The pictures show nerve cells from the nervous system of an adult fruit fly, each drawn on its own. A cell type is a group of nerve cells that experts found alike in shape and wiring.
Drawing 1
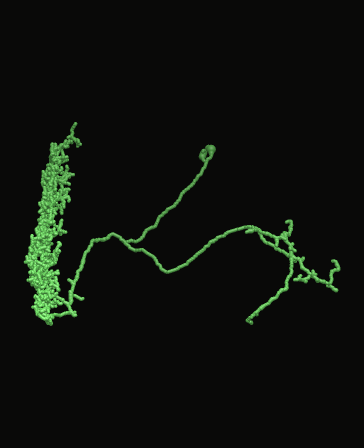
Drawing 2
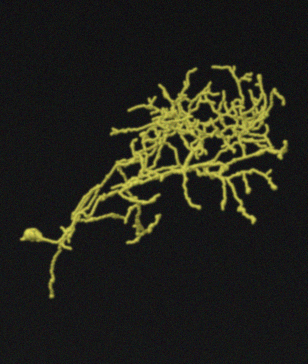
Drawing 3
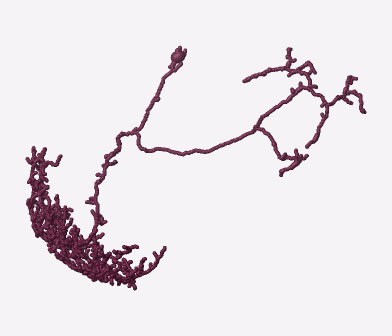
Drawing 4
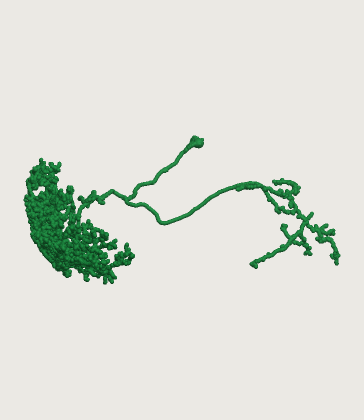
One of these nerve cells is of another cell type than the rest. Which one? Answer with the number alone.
2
